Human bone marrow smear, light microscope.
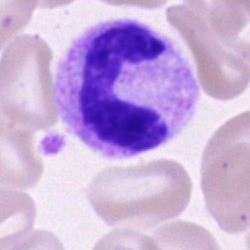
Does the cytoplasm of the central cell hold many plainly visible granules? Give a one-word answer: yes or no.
Yes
